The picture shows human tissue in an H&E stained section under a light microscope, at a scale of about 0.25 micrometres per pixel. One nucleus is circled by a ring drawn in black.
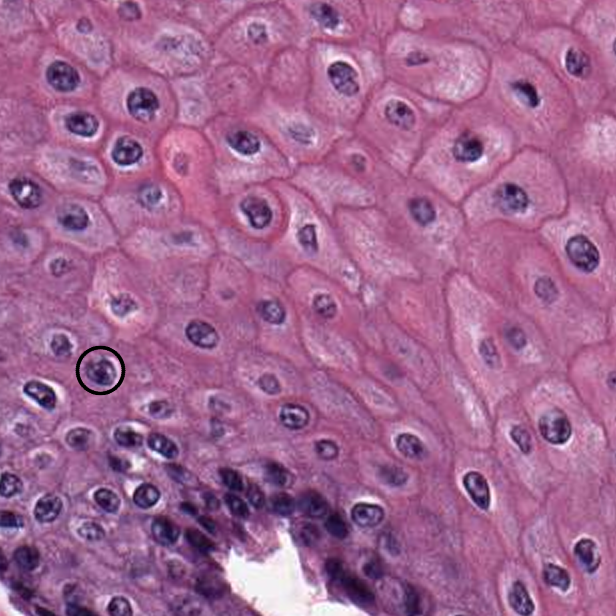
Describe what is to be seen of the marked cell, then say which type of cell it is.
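The nucleus is round to slightly oval with a smooth, even outline. A narrow pale clear rim surrounds the nucleus, separating it from the cytoplasm. The cytoplasm around the nucleus is pink and finely granular, with no sharply drawn cell border visible at this scale. The cell sits among closely packed similar cells, a short distance above the band of crowded dark nuclei at the bottom of the field. The marked nucleus belongs to a squamous epithelial cell.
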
